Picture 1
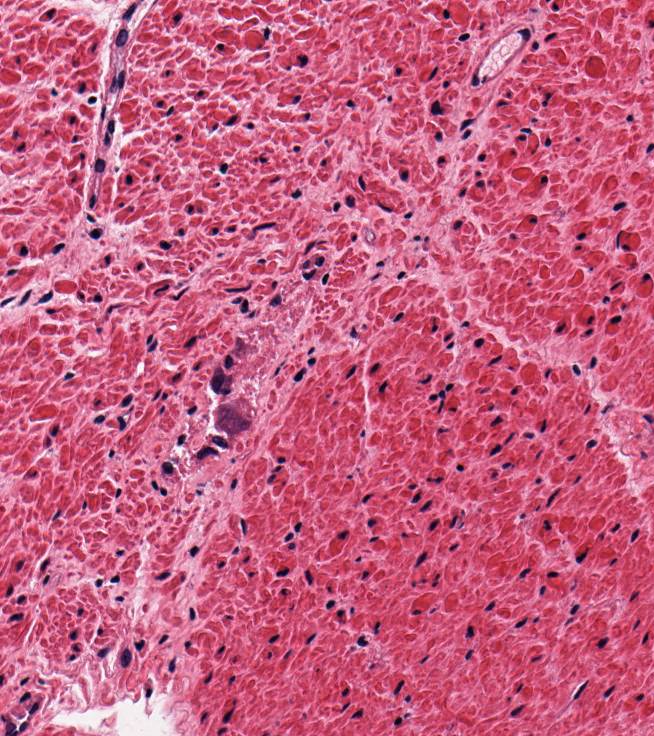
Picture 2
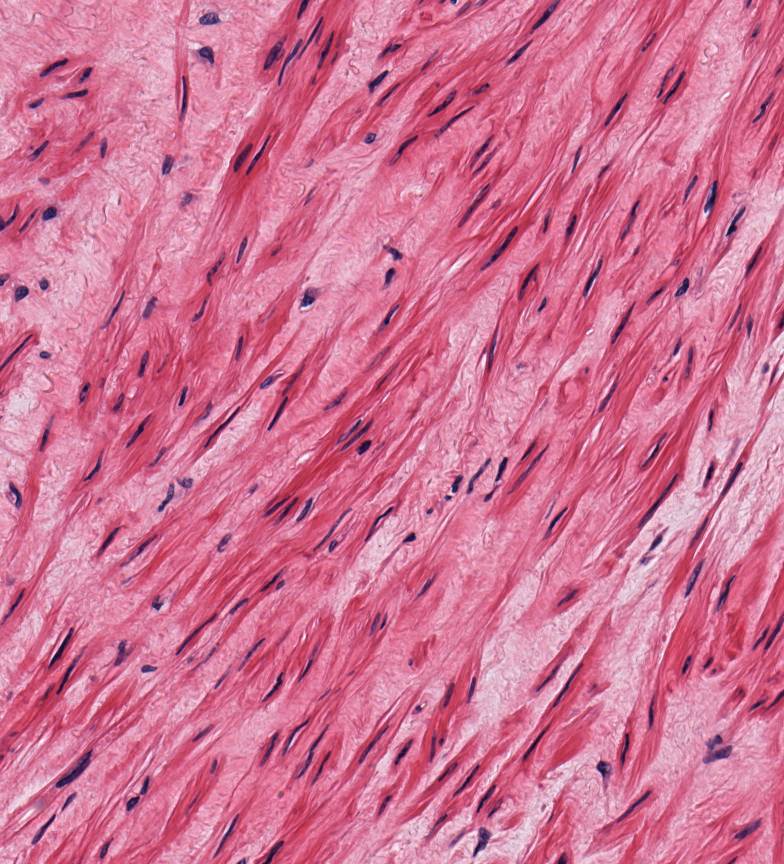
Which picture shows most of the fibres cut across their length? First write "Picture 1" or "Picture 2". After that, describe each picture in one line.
Picture 1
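Picture 1: The field is filled with densely packed eosinophilic muscle fibres cut mostly in cross-section.
Picture 2: Spindle cells lie in long parallel bundles that run diagonally across the whole field from lower left to upper right.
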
